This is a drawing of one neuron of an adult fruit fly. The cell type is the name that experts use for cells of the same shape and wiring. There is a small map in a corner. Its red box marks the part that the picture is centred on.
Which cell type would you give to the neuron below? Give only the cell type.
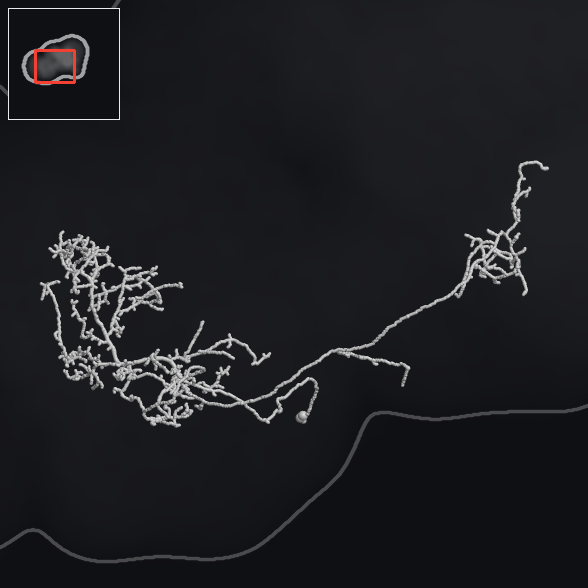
pC1_12a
